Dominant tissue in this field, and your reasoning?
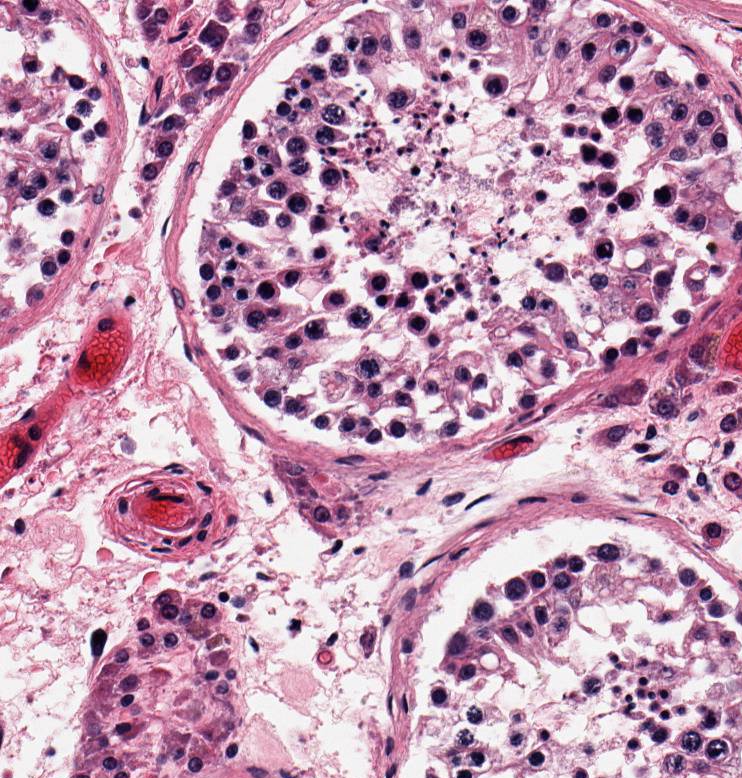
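Here you are looking at the seminiferous tubule, cut across. The largest is upper centre and right. Notice each has a thin, layered pink boundary with flattened, spindle-shaped nuclei, and is lined by many layers of rounded cells rather than one.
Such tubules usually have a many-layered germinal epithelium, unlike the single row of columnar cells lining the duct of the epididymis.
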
